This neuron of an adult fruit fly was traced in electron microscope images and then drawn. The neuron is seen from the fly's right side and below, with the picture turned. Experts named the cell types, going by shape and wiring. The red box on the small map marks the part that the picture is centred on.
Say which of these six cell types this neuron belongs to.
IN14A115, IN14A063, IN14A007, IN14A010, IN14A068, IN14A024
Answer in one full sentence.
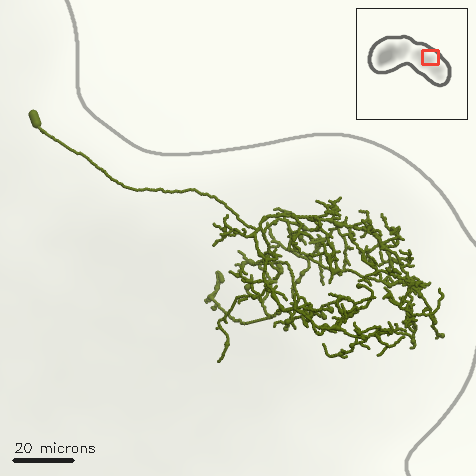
In the scheme of cell types, this neuron is IN14A024.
